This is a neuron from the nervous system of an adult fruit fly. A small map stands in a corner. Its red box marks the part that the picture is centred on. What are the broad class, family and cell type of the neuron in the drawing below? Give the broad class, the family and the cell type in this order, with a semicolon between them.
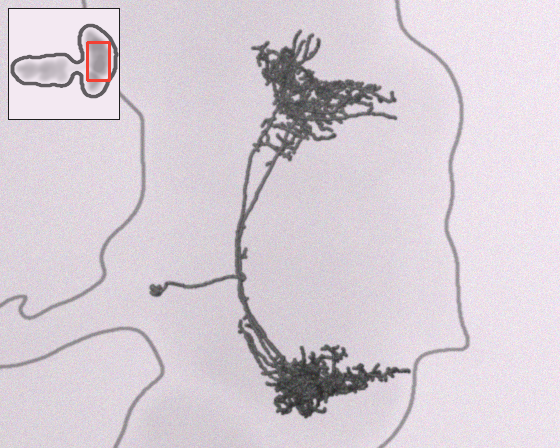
central-brain intrinsic neuron; hemilineage LB0; WED196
